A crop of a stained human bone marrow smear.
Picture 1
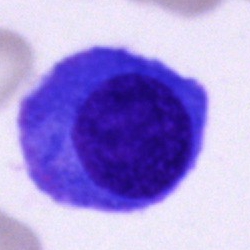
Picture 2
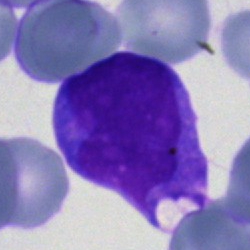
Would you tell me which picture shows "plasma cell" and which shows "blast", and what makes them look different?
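You've got the plasma cell in picture 1 and the blast in picture 2. Quickest tell is how much cytoplasm there is: abundant and deep blue in picture 1, just a narrow blue rim in picture 2, widest at the lower right and paler than the nucleus.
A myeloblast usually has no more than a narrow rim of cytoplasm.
In picture 1 the nucleus sits off-centre toward the right, with a paler area in the cytoplasm beside its left edge.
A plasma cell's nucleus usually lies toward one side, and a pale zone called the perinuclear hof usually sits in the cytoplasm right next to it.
In picture 2, by contrast, the large nucleus fills most of the cell, and its chromatin is finely textured rather than coarsely clumped. Shape differs too: picture 1 is roughly round with a slightly bumpy margin, while picture 2 narrows into a tapering tail at the bottom, where clear vacuoles sit in the cytoplasm.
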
